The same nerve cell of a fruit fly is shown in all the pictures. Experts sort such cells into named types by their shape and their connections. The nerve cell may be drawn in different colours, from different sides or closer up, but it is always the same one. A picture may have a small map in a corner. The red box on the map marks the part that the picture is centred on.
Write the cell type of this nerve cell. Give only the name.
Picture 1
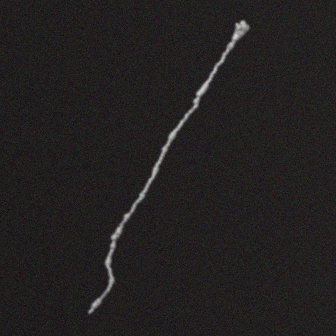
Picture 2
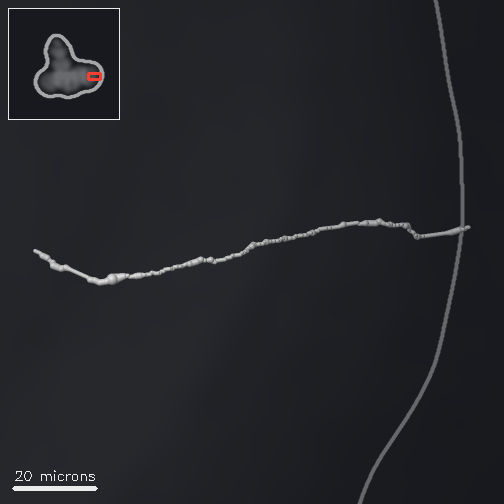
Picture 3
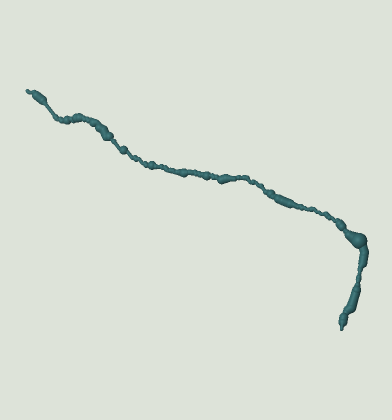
R8p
